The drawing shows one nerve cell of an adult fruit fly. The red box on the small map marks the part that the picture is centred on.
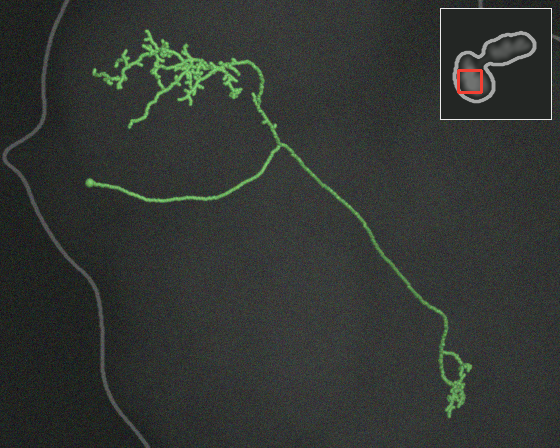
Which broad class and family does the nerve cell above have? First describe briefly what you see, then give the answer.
The cell body is on the left of the picture. As drawn here it is about as wide as it is tall. It is a central-brain intrinsic neuron. Its family is hemilineage VLPa2.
